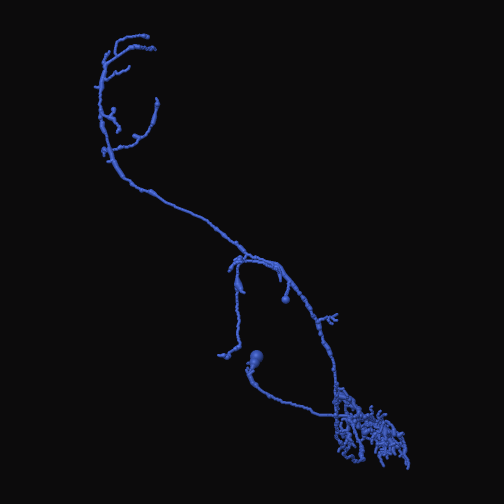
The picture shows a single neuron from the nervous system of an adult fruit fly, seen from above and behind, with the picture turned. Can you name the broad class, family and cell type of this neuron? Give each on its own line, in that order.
central-brain intrinsic neuron
hemilineage ALlv1
VM4_lvPN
